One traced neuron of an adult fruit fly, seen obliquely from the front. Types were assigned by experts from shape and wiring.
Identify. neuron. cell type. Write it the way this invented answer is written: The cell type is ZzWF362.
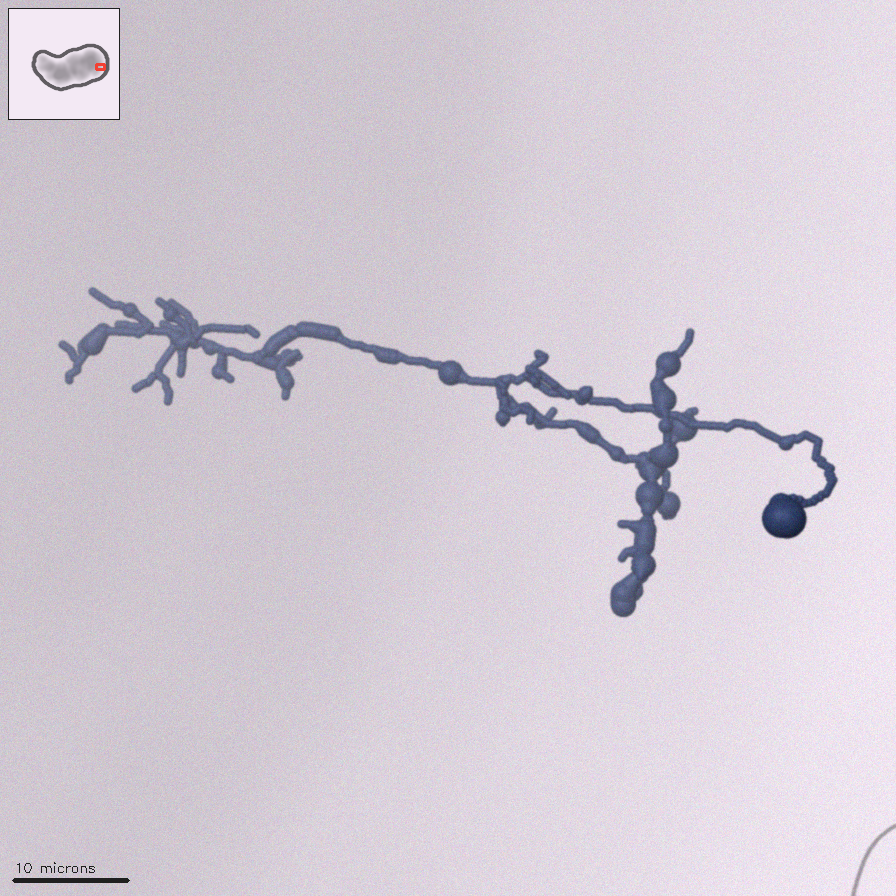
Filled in: The cell type is Mi13.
